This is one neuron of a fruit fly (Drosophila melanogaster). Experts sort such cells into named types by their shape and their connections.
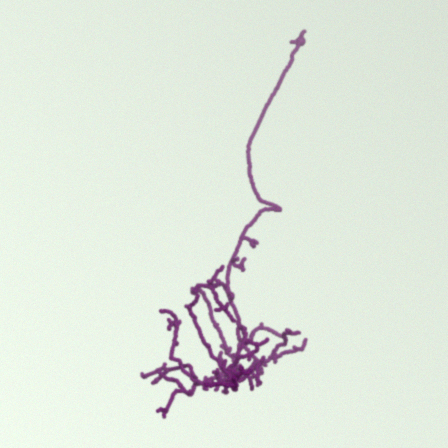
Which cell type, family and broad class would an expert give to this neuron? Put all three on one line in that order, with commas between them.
IN12A063_b, hemilineage 12A, nerve-cord intrinsic neuron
